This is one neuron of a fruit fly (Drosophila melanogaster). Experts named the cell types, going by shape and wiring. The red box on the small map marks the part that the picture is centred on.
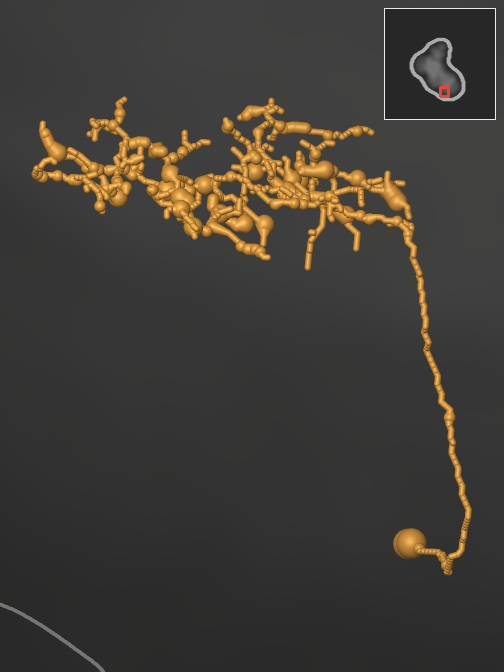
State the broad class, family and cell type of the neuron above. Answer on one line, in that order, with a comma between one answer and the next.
optic-lobe intrinsic neuron, Cm, Cm5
